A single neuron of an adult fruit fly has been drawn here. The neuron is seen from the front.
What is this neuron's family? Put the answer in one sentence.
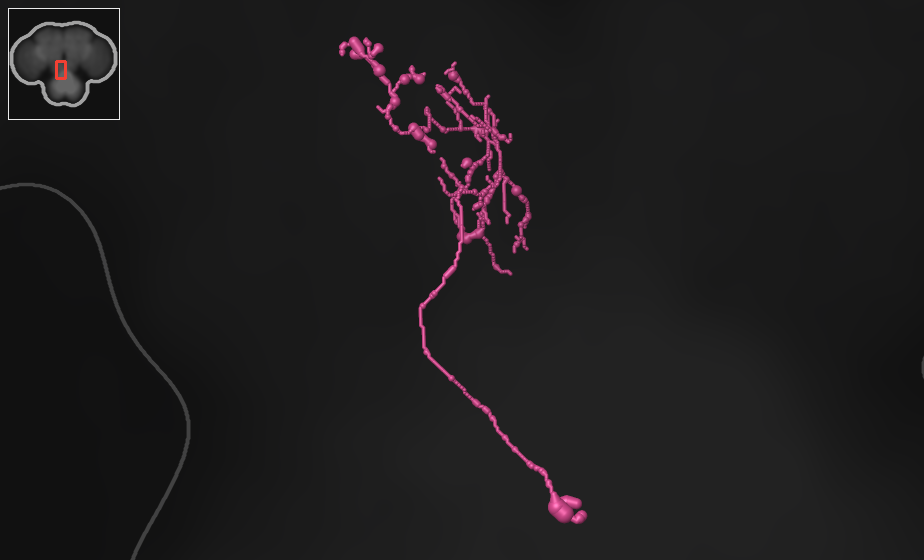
The family is hemilineage LB3.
